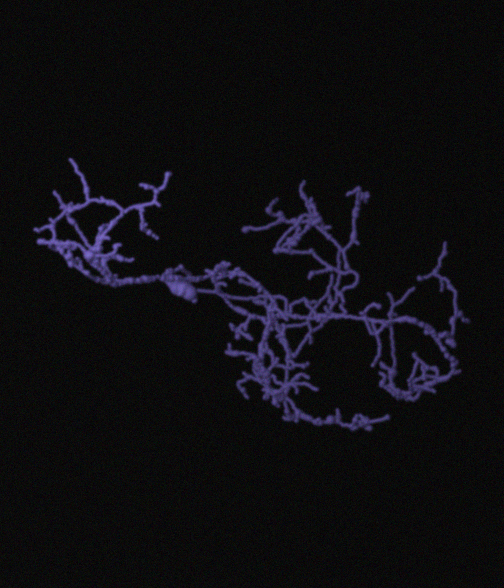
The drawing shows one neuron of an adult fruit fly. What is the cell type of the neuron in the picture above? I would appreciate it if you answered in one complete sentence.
Cell type IN14A012 is what this neuron is.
